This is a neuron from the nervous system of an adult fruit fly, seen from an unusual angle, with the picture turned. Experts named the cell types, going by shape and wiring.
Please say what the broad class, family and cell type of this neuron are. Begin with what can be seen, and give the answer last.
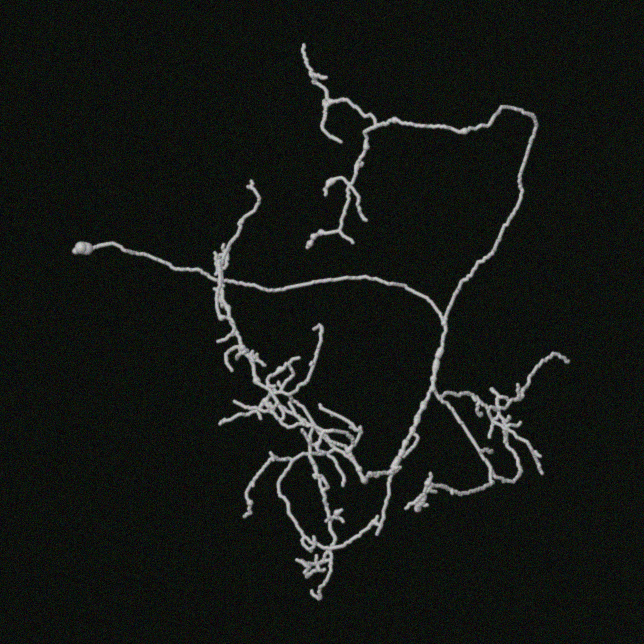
The cell body is on the left of the picture. Dozens of branch ends can be seen. Its broad class is central-brain intrinsic neuron. Its family is hemilineage VLPp2. Its cell type is WED128.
